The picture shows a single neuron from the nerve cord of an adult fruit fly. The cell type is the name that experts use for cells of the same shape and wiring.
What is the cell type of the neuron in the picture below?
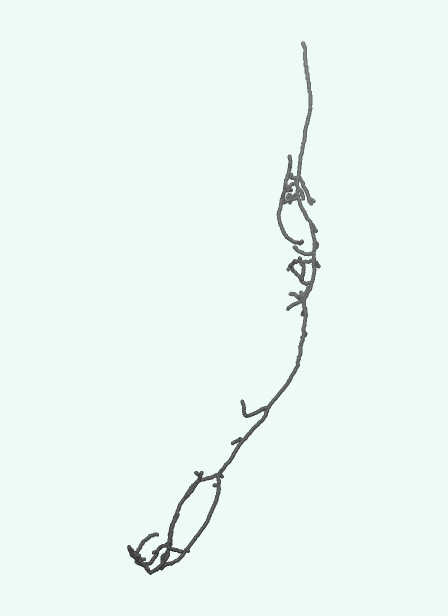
DNge121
